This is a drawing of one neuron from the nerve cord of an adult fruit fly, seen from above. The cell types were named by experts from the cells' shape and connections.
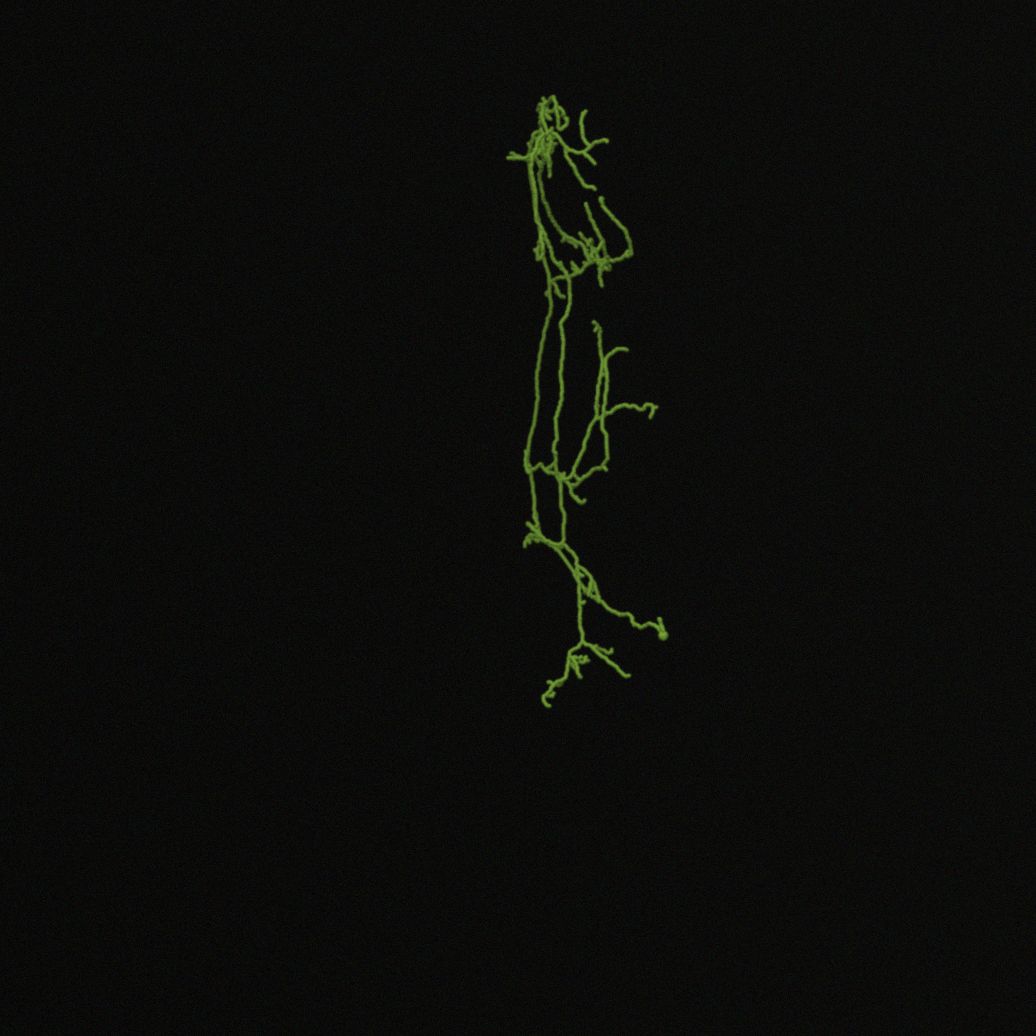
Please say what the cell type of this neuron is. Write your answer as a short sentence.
The cell type is IN17A053.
